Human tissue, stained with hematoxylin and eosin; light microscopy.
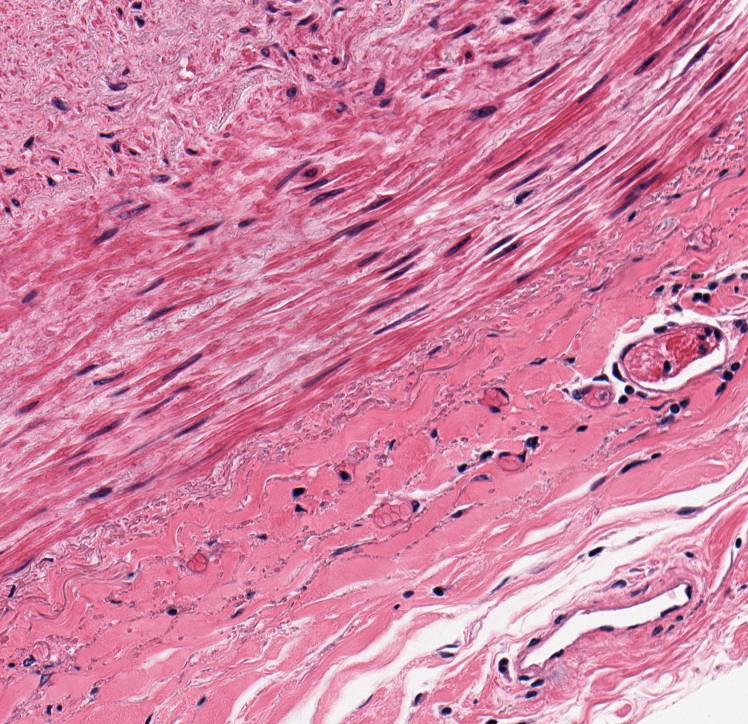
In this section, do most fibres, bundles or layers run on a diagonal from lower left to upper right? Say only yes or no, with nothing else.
Yes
